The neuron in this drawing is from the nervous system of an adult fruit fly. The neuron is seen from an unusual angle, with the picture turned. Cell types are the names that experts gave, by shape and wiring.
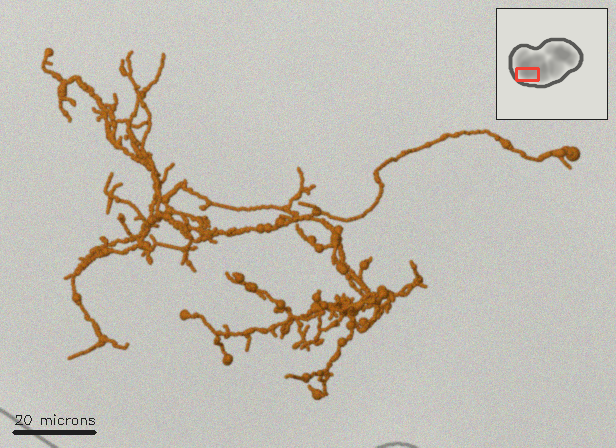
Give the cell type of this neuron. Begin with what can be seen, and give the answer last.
From left to right in the picture it spans about 130 microns. Dozens of branch ends can be seen. This is a central-brain intrinsic neuron. The cell type is LHPV10a1a.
